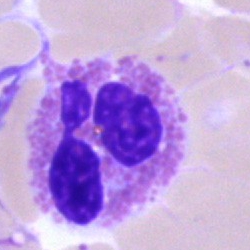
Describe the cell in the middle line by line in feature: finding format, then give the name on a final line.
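Outline: roughly round
Nucleus: split into more than one separate lobe
Chromatin: dense, dark purple
Granules: coarse, round, fairly even in size
Cell: eosinophil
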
